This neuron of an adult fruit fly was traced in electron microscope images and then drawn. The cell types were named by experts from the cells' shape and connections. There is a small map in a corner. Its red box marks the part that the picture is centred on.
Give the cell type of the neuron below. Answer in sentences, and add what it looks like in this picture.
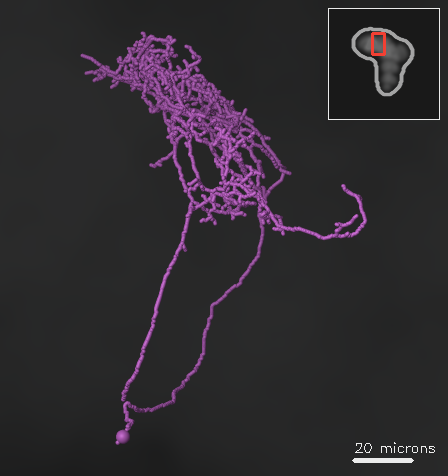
Its cell type is LAL204. It is a central-brain intrinsic neuron. The cell body can be seen at the lower left of the picture. From top to bottom in the picture it spans about 140 microns. Dozens of branch ends can be seen.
